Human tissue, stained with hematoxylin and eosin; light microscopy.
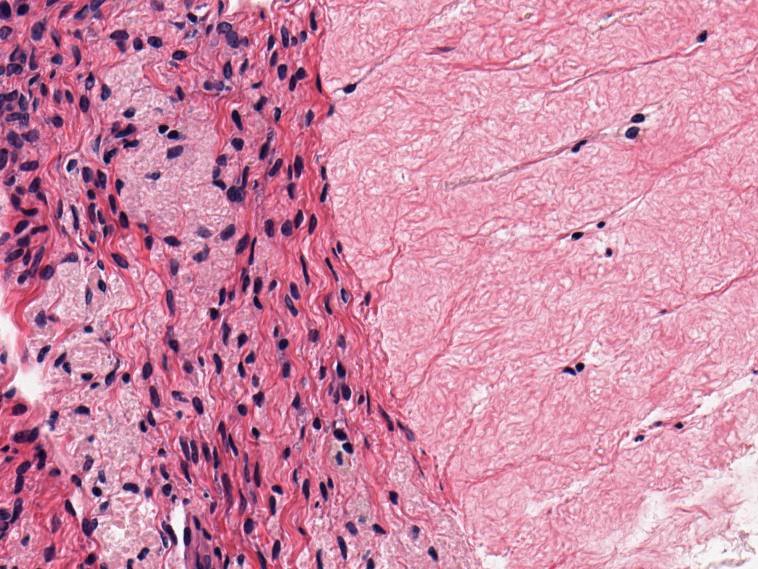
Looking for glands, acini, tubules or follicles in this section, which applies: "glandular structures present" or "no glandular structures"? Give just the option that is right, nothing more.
No glandular structures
